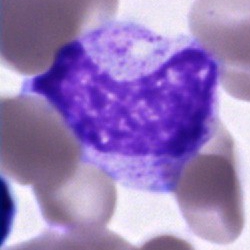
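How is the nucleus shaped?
Folded by a broad notch in its upper edge, and tapering on the left to a pointed tip at the cell edge.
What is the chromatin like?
Dense and coarse, broken by small scattered pale spots.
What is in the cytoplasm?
Fine scattered purple granules.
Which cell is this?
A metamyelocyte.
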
